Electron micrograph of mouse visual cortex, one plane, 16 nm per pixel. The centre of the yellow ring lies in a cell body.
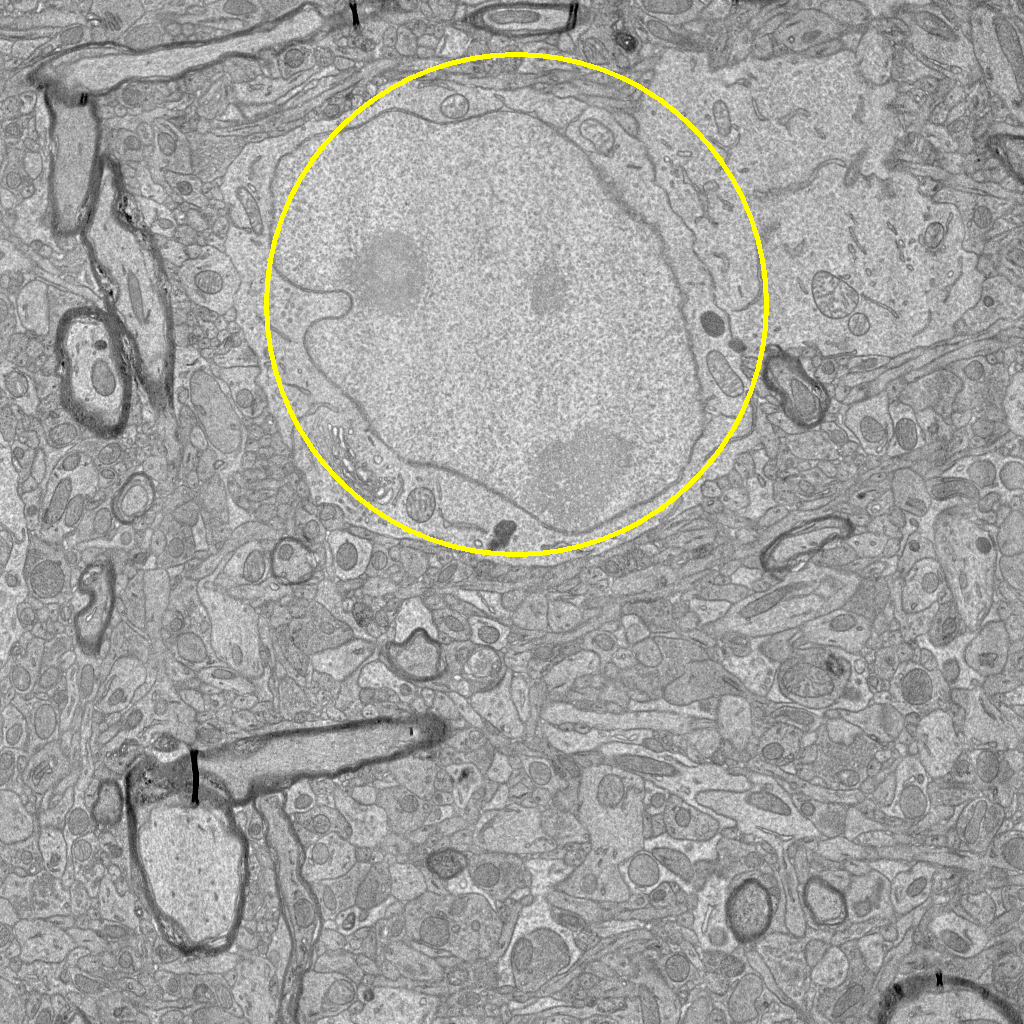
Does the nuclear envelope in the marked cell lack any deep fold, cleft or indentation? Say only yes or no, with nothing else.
No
